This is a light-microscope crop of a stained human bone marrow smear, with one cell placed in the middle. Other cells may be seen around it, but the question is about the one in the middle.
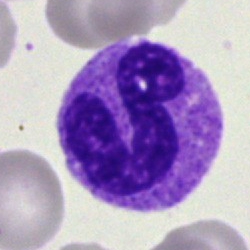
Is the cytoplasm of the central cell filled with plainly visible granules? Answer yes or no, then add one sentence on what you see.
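Yes. Fine purple-pink granules are scattered throughout the cytoplasm.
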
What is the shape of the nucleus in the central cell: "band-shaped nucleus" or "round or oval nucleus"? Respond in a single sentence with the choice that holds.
The nucleus of the cell is curved into a band that has no separate lobes.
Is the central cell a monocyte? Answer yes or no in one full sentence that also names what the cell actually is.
No, the central cell is designated a segmented neutrophil and not a monocyte.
